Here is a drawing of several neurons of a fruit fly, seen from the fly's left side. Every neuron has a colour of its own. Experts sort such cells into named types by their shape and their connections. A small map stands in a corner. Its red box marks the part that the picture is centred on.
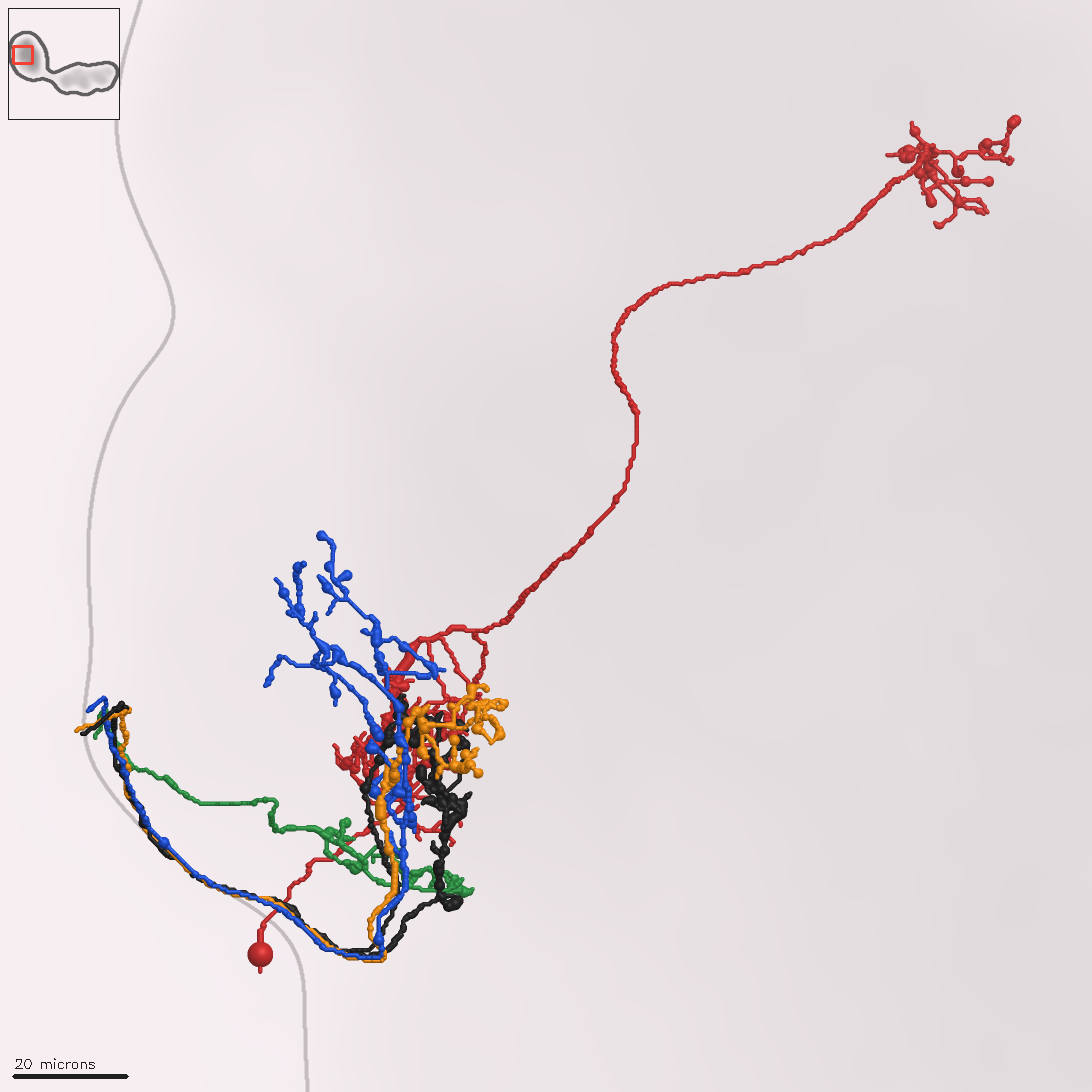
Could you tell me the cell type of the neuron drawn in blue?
HRN_VP1d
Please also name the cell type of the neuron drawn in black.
TRN_VP1m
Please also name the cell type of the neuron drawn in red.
CB3447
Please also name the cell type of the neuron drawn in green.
ORN_V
